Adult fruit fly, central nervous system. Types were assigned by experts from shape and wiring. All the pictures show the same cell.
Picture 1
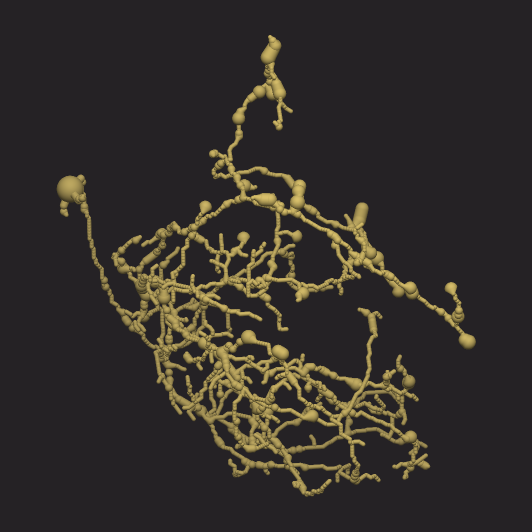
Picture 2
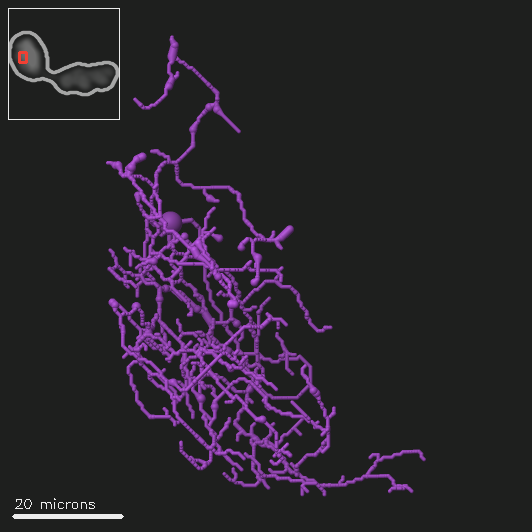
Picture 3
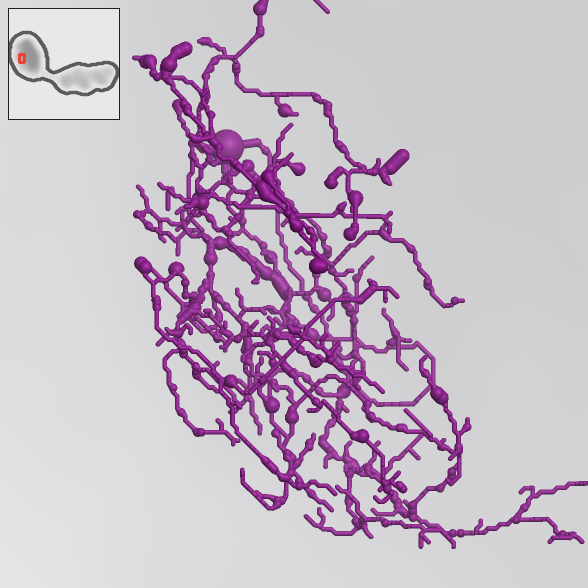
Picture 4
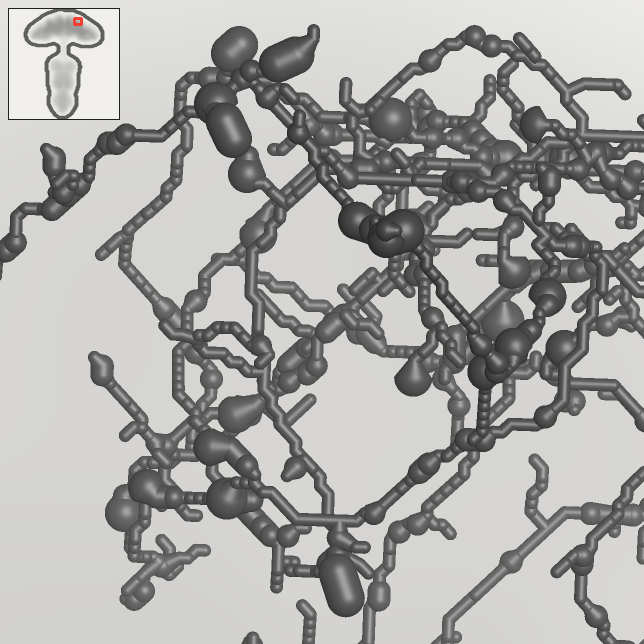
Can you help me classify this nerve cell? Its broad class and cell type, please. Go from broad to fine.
central-brain intrinsic neuron; AVLP385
